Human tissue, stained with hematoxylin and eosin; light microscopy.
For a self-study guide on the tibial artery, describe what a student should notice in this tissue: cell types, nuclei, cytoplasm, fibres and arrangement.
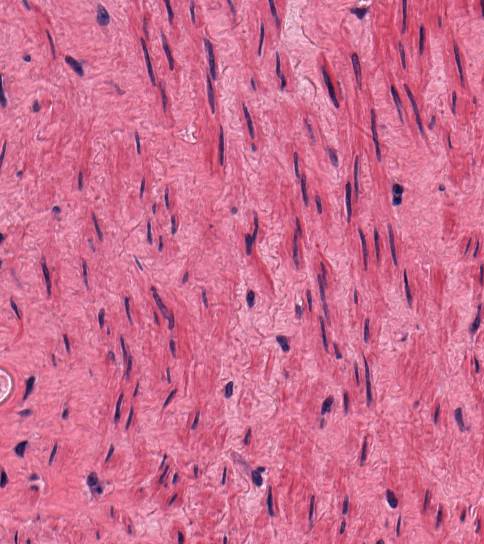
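Nuclear shape: most nuclei are elongated, slender and darkly stained purple, with a few small round or oval dark nuclei scattered among them. Distribution: fairly even and well apart, without crowding or overlap. Tissue between nuclei: pink, finely fibrillar, slightly wavy in texture.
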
